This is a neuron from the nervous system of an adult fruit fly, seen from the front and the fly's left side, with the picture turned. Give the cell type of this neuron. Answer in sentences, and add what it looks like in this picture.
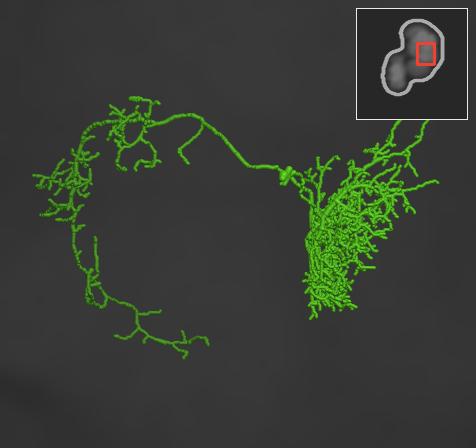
It is of cell type AOTU005. Its broad class is central-brain intrinsic neuron. The cell body is in the middle of the picture. Dozens of branch ends can be seen.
